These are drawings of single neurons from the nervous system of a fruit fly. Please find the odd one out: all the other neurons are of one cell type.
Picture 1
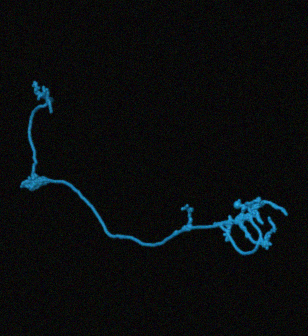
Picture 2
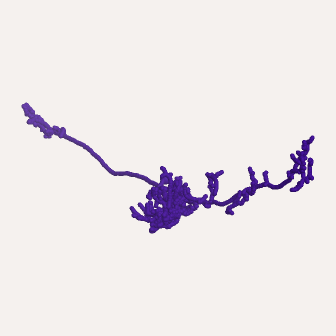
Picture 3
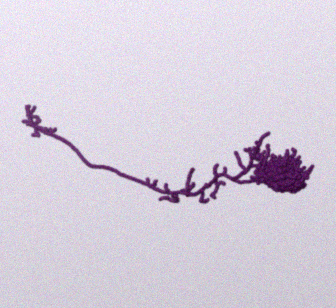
Picture 1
